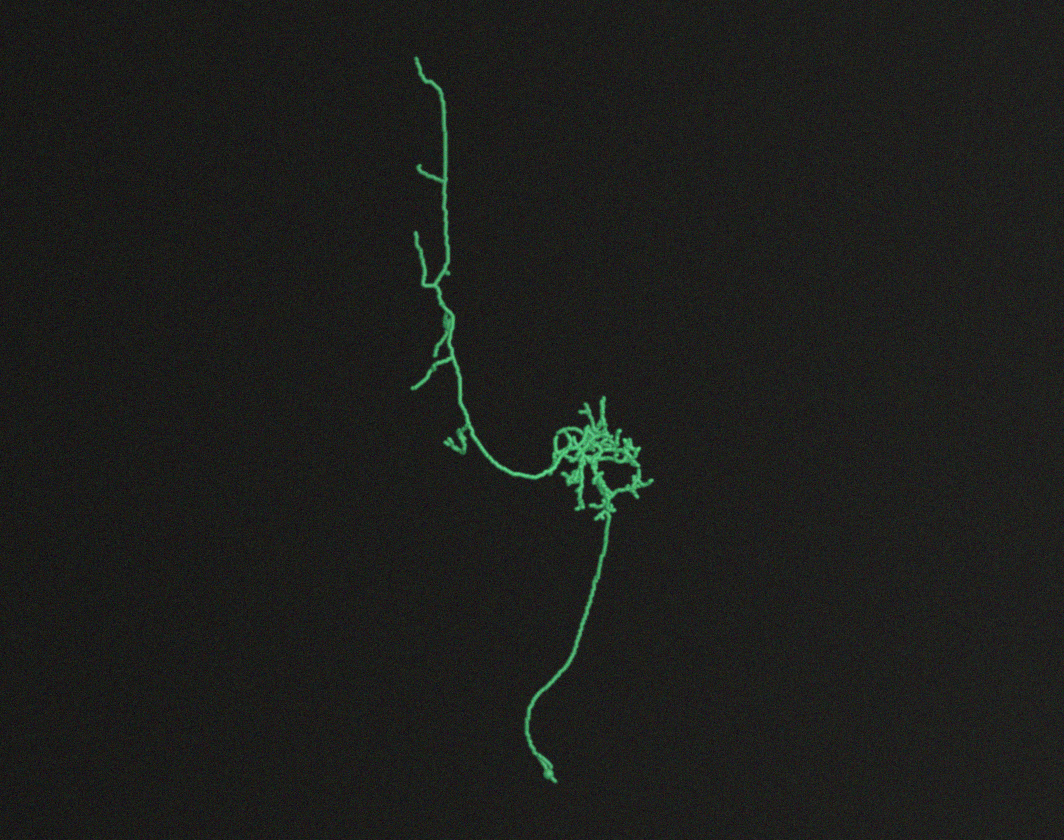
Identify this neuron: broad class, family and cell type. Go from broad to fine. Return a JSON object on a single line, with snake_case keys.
{"broad_class": "nerve-cord intrinsic neuron", "family": "hemilineage 06A", "cell_type": "IN06A094"}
